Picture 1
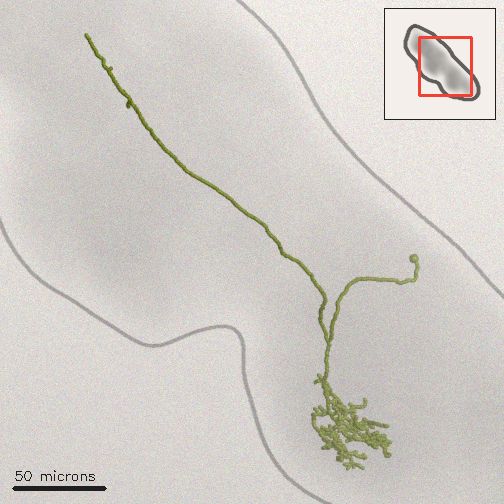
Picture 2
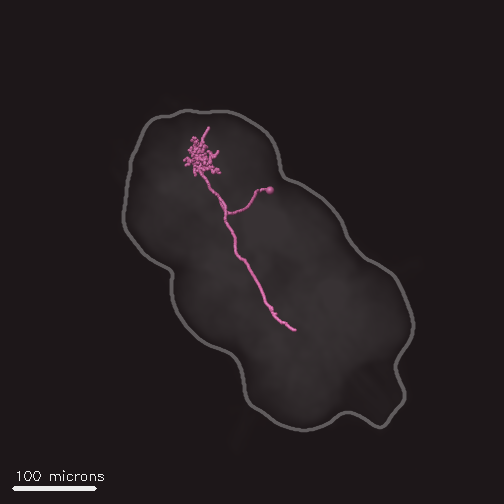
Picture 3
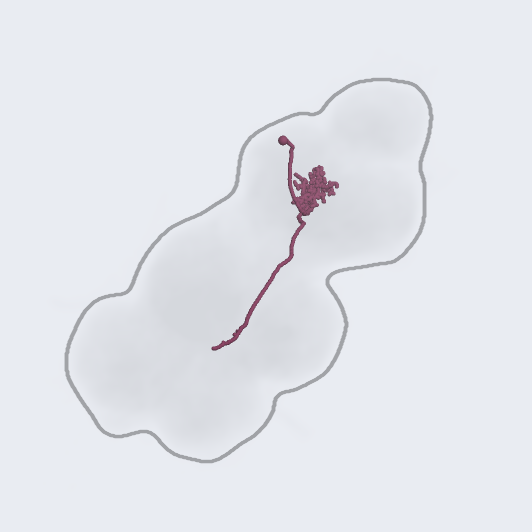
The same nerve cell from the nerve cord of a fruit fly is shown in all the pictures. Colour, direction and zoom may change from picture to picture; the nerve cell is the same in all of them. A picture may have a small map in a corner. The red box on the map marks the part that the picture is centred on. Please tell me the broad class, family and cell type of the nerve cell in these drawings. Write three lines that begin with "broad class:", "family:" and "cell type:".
broad class: nerve-cord intrinsic neuron
family: hemilineage 23B
cell type: IN23B085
